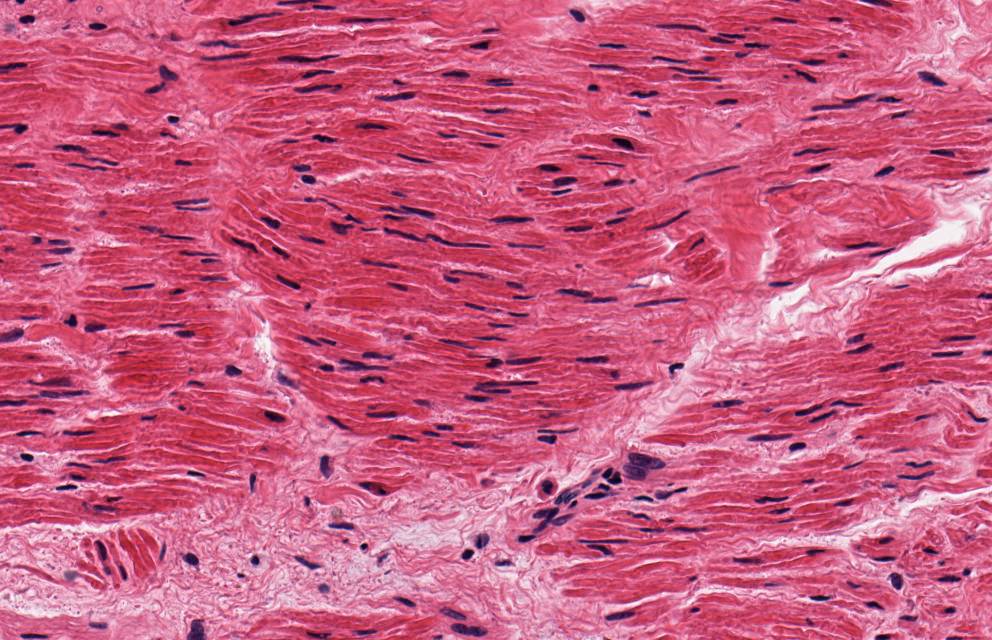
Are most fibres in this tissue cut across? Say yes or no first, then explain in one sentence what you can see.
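No. The field is filled with bundles of long muscle fibres that run in differing directions, mostly horizontal to oblique.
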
